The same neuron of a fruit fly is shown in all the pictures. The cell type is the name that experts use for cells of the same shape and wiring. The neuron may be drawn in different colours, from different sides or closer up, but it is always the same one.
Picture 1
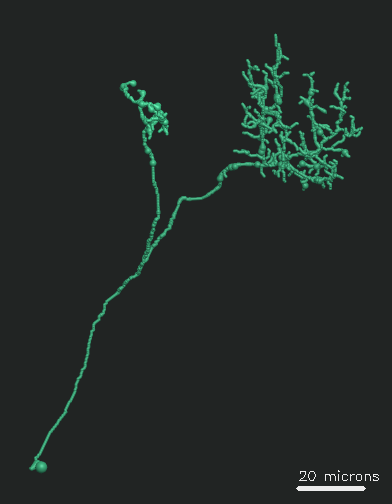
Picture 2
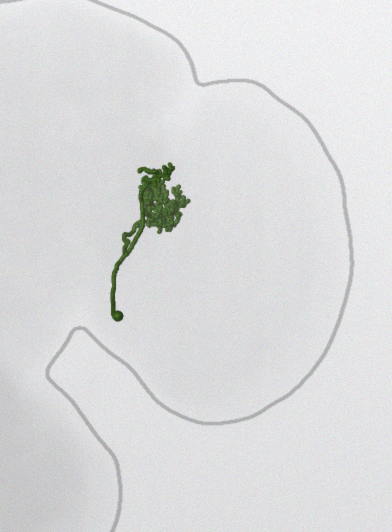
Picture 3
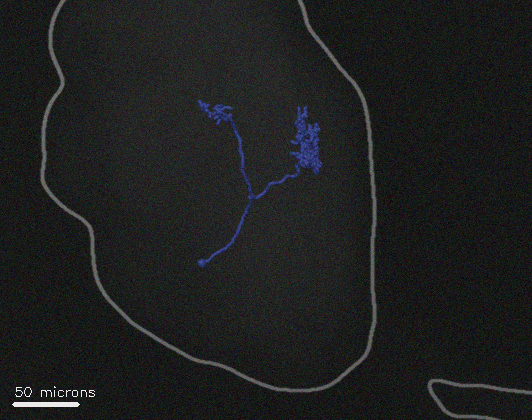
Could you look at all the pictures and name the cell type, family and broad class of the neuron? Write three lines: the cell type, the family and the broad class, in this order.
LC15
LC
visual projection neuron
